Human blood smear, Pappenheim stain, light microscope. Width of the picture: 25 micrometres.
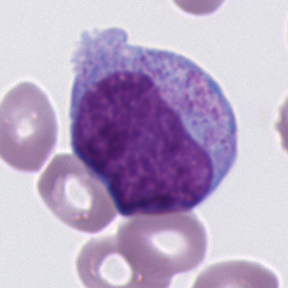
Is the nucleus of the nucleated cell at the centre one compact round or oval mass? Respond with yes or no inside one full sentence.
Yes, its nucleus is a round or oval mass rather than a curved band.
